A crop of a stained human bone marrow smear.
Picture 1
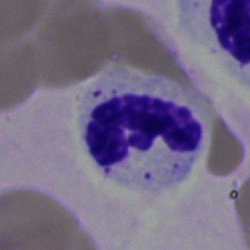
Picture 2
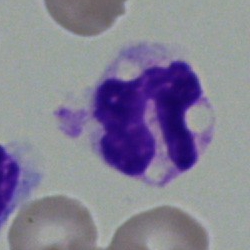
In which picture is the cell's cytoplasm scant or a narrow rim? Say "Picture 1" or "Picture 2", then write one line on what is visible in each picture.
Picture 2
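What picture 1 shows: The cytoplasm is plentiful and pale greyish blue.
What picture 2 shows: The cytoplasm is pale lilac and forms a narrow rim around the nucleus.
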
